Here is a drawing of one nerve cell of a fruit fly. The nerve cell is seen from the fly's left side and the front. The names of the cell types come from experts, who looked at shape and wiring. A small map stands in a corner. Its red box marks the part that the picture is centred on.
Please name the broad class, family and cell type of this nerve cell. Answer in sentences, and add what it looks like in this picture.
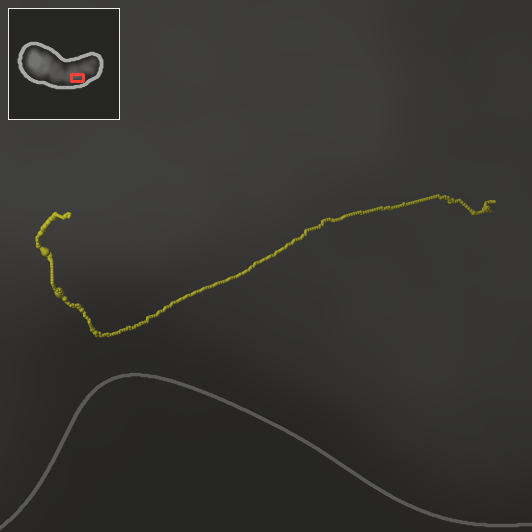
It is a sensory neuron entering the nerve cord. Its family is called class mechanosensory tactile. It is of cell type SNta29. The drawing shows no cell body. There are a dozen or fewer branch ends.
